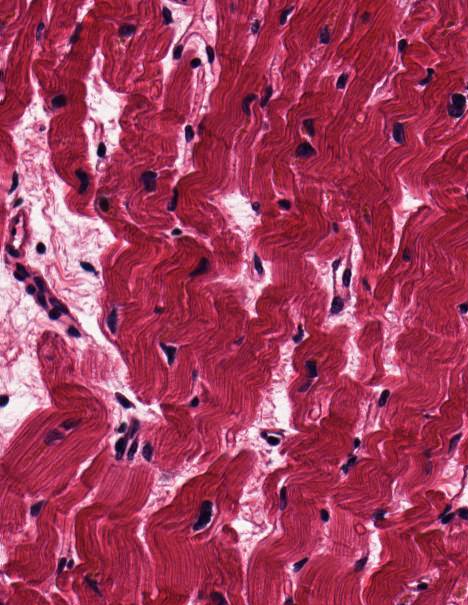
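Left ventricle of the heart. Deep pink, densely packed muscle fibres fill most of the field, wavy and running roughly top to bottom. Many branch and join neighbours, as cardiac muscle fibres do. Their oval dark purple nuclei lie centrally, not at the edge. At left middle, loose tissue holds a short row of small dark elongated nuclei.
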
